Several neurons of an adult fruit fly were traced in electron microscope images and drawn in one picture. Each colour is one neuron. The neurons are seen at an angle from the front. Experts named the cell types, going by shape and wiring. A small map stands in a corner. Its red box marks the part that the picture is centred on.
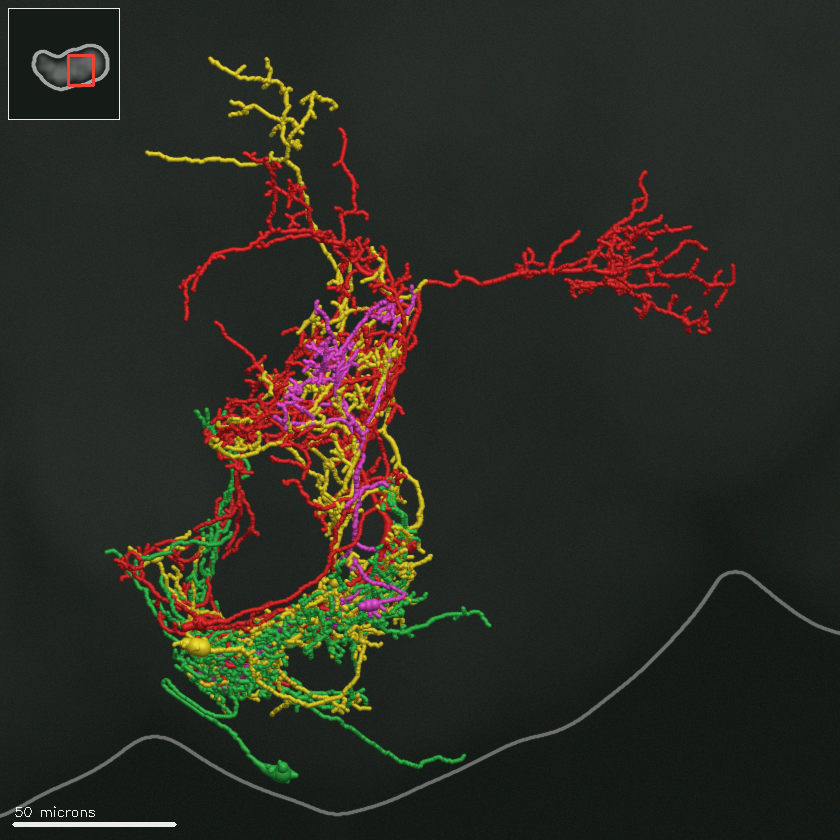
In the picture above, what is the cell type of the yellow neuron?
GNG548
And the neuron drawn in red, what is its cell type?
VES087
